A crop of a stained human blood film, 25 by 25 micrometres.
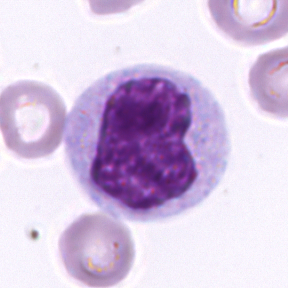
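Metamyelocyte in a stained peripheral blood smear, the nucleated cell at the centre. Notice first that its outline is round and smooth. Then look at the nucleus: a notch is cut into its right side. In the cytoplasm you can pick out fine, scattered pinkish dots, but no clear vacuoles.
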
